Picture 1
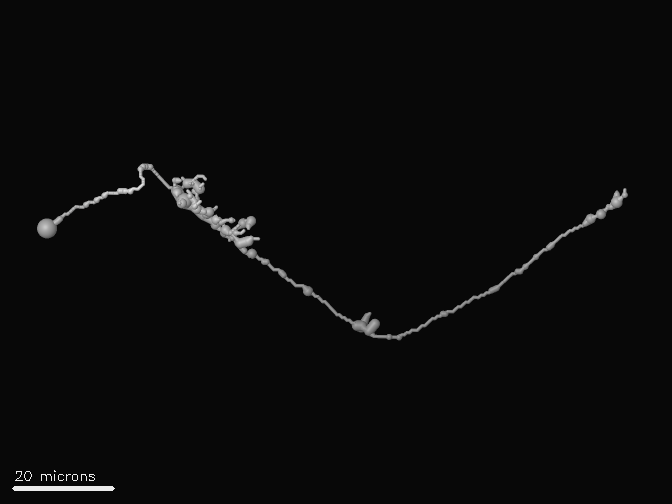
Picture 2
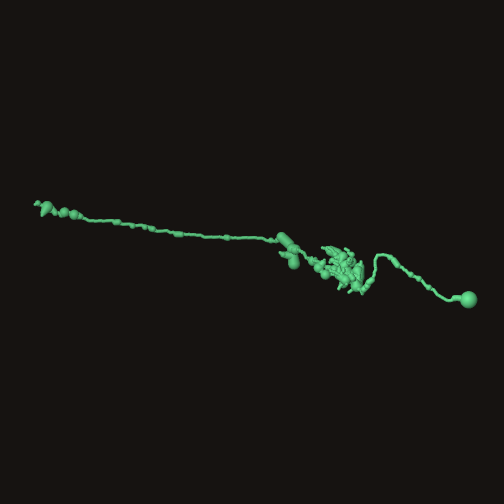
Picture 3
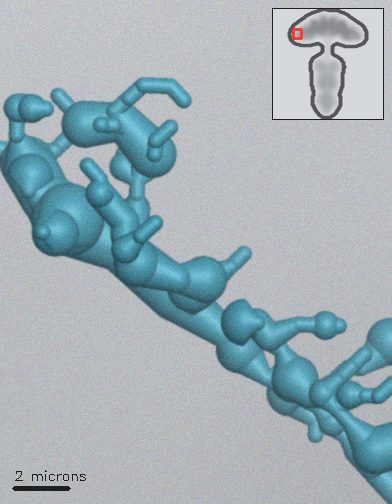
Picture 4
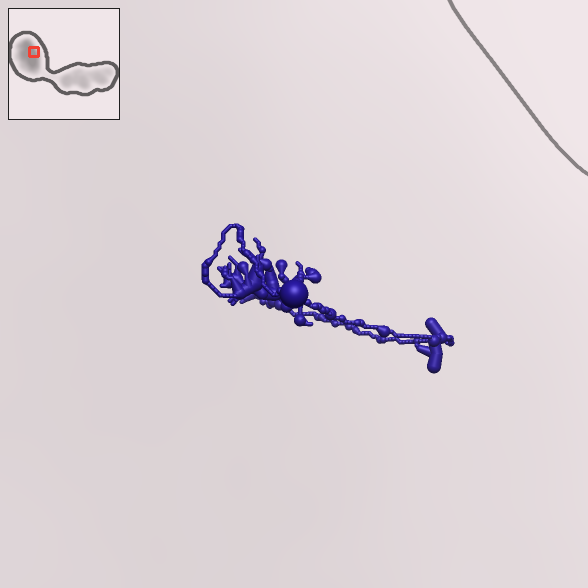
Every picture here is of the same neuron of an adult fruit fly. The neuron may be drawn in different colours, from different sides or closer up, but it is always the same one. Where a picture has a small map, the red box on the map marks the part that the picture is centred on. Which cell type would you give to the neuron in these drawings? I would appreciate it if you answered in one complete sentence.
Of the cell type Tm2 is this neuron.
